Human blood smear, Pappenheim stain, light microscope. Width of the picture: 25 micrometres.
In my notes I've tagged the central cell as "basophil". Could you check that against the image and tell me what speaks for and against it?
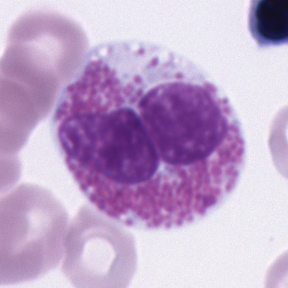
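Not a basophil, I'm afraid; this is an eosinophil. Look first at the nucleus: its two lobes, roughly equal in size and side by side, are plain to see.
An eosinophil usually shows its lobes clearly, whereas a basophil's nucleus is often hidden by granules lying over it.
Now the granules: reddish-pink, round and fairly uniform in size.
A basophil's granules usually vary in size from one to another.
And in the upper cytoplasm the granules thin out over a pale background.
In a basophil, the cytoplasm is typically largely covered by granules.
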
